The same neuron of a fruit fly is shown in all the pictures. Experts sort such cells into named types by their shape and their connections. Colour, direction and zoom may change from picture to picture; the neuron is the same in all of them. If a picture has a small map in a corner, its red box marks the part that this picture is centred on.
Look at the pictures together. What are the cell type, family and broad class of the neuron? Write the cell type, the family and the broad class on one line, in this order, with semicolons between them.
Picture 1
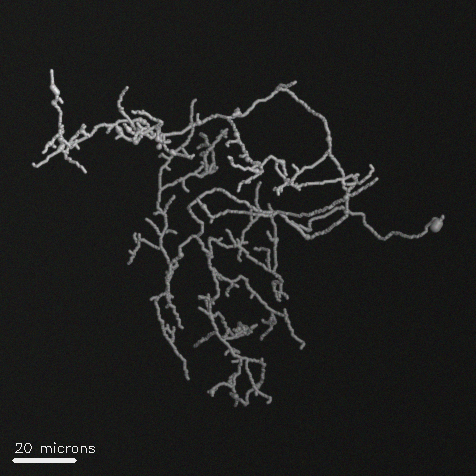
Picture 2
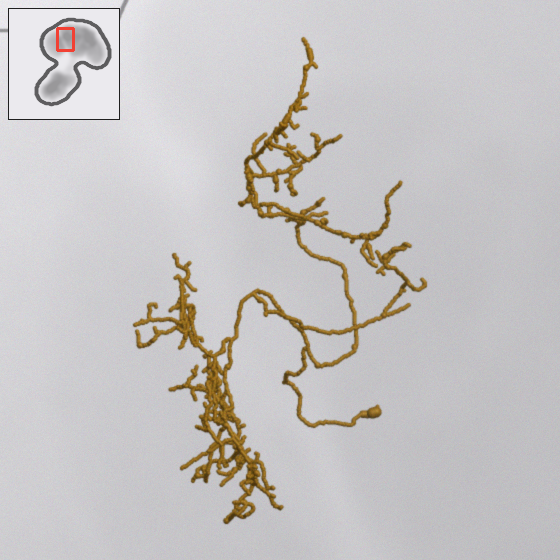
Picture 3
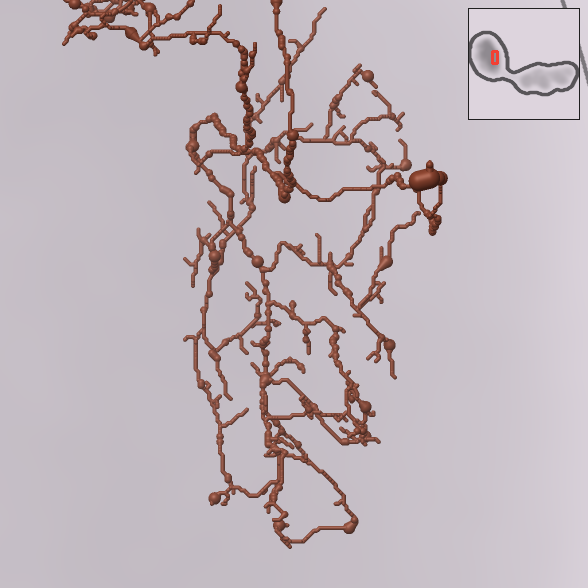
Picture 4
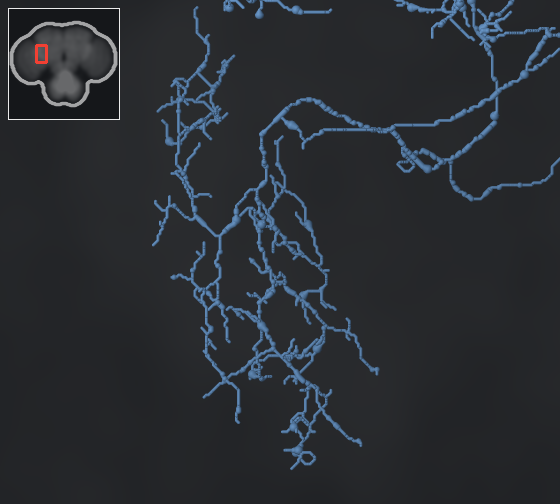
LoVP95; hemilineage VPNp&v1_ventral; visual projection neuron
